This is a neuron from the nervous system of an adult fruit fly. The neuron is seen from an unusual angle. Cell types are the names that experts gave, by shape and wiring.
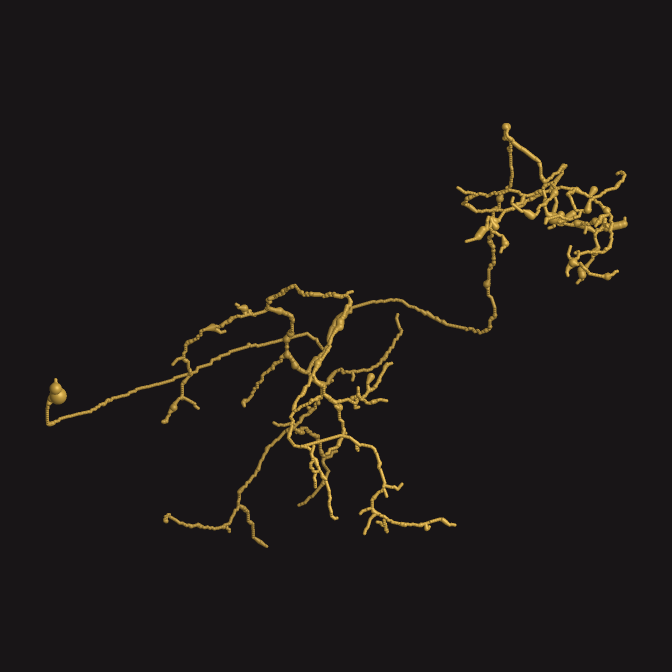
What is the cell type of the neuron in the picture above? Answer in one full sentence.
To this neuron applies the cell type name CB1901.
